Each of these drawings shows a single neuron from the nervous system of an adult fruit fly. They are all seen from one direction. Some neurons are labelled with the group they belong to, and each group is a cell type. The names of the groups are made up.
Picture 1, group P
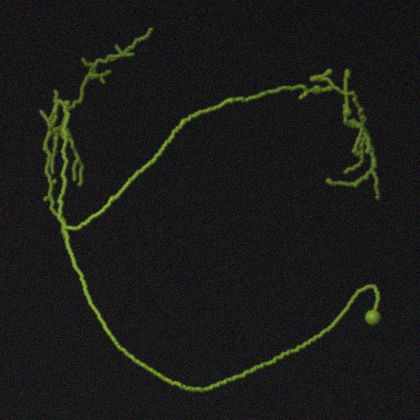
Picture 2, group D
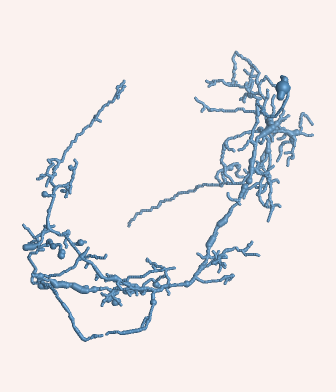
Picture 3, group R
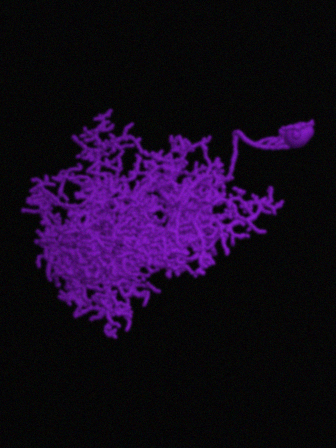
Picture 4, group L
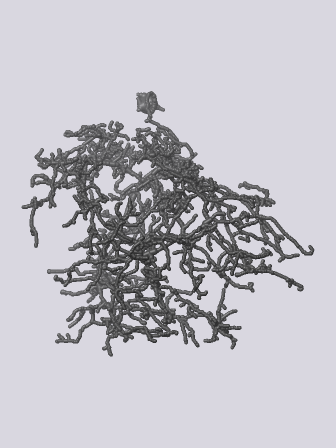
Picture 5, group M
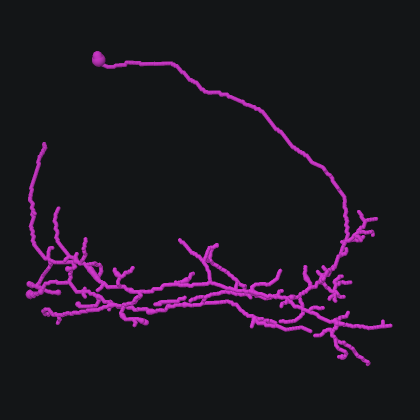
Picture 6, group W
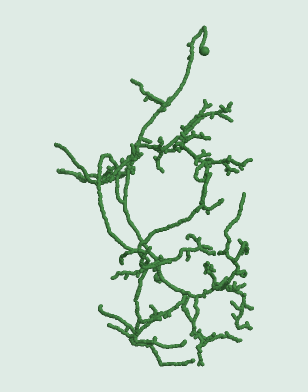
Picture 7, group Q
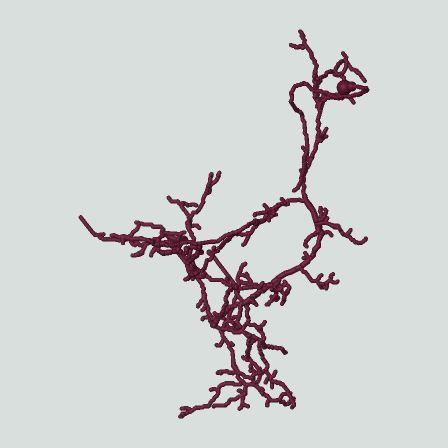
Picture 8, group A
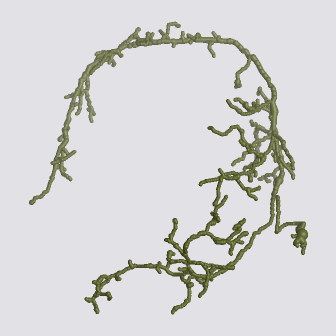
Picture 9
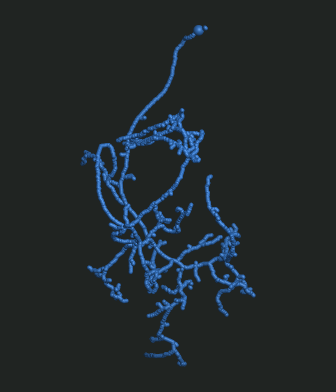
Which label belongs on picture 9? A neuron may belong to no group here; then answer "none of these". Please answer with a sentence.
It belongs to group W.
